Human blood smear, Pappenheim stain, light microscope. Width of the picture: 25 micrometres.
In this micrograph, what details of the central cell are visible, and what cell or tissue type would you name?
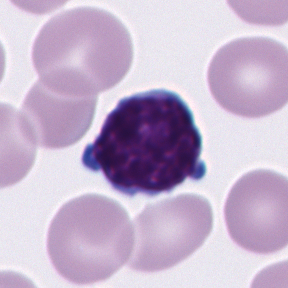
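Start with the edge of the central cell: roughly round, but slightly bumpy. Small blue knobs bulge out on its left and right sides. The little cytoplasm you can see is blue, and it shows no granules. What you are looking at is a typical lymphocyte.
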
